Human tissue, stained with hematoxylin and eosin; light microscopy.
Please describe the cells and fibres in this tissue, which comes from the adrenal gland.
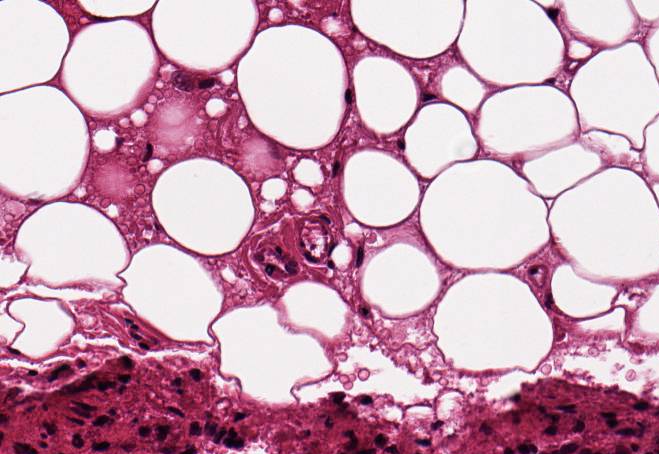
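You'll notice large, round empty spaces filling the upper three quarters, with a band of dense tissue along the bottom edge. Most of it is large unilocular adipocytes, each an empty round space inside a thin pink rim. There aren't many nuclei among them; the few are small and dark, pressed flat against the rims. There's also a small pink-walled blood vessel in the centre, slightly below the middle.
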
